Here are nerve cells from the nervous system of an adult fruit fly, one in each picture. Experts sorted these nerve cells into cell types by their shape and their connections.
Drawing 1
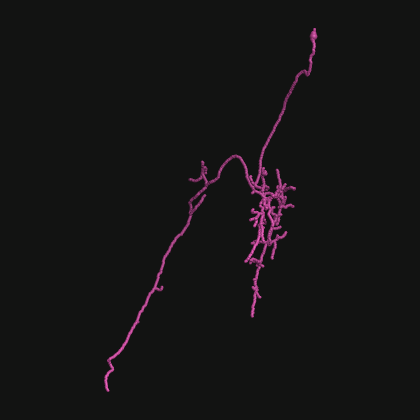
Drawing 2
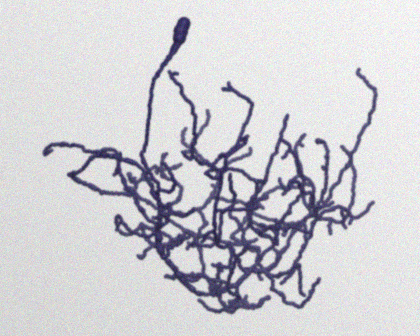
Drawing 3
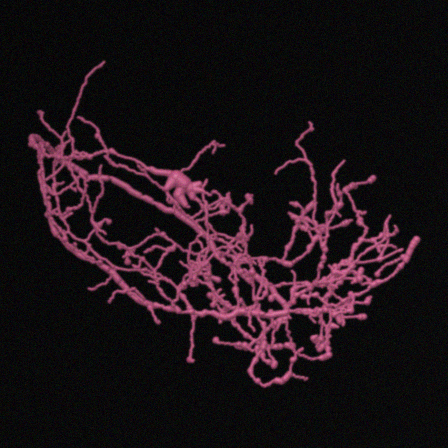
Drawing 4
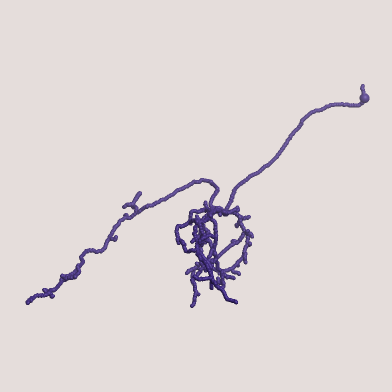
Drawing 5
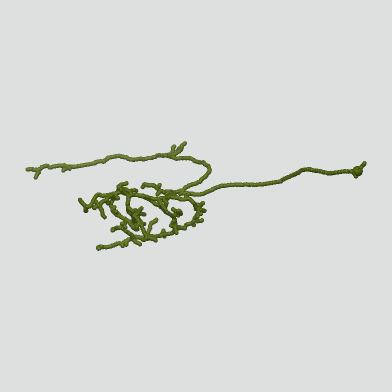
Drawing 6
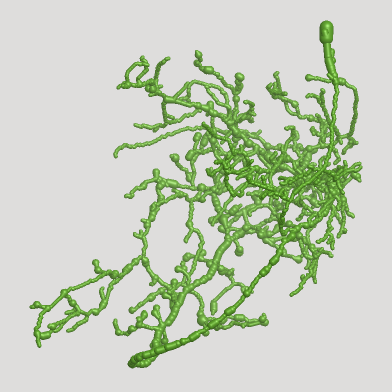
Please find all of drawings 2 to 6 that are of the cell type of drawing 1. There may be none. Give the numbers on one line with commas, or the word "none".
4, 5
